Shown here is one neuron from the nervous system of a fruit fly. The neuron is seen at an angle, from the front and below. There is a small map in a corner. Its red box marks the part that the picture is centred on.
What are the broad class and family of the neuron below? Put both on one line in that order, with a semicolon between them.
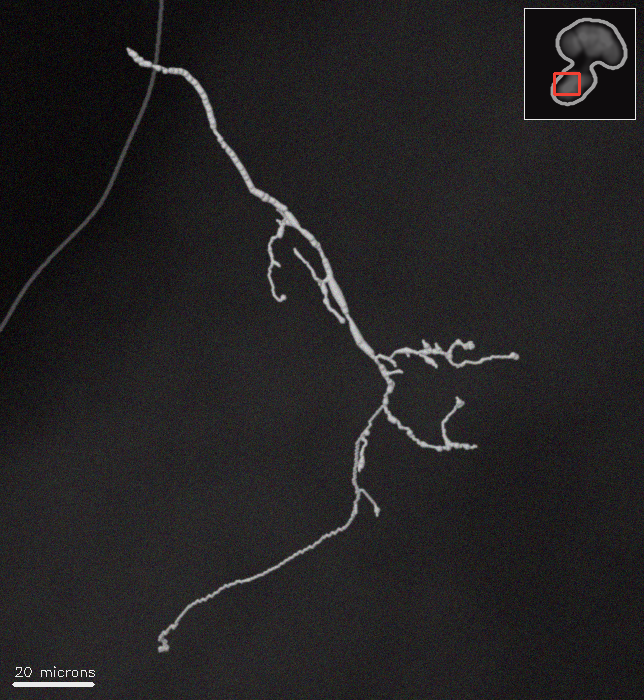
sensory neuron entering the nerve cord; class mechanosensory proprioceptive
